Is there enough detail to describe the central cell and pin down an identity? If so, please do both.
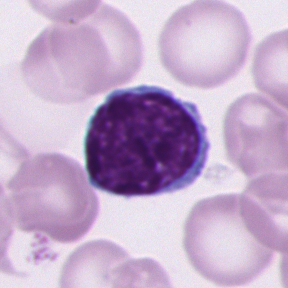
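Outline round and smooth, apart from a slightly uneven right edge. Chromatin dense, dark purple, coarsely clumped. No nucleolus visible. No vacuoles in the cytoplasm. Typical lymphocyte.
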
